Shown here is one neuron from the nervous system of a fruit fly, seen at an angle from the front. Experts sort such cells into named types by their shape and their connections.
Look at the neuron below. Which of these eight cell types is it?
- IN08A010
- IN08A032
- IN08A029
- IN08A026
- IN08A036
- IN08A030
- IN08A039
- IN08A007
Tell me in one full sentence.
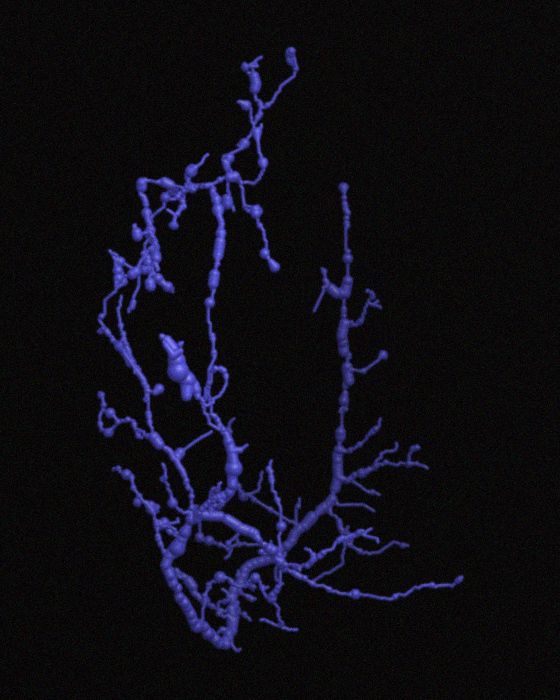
As a matter of cell type, the neuron is IN08A010.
